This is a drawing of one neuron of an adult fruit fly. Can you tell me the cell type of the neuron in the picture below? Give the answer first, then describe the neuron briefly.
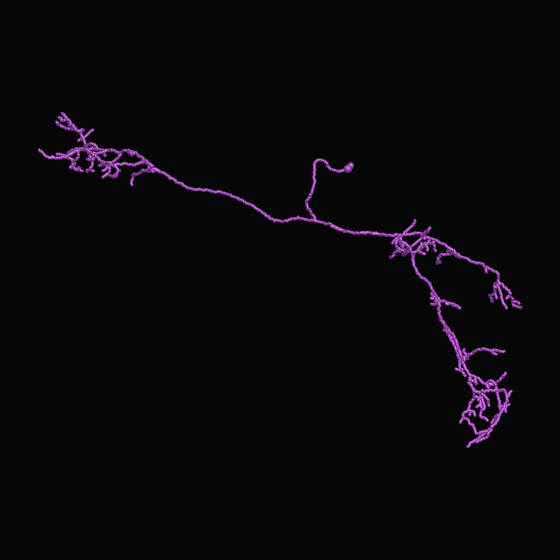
The cell type is CL225. This is a central-brain intrinsic neuron. The picture shows dozens of branch ends. In this view it is wider than it is tall.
